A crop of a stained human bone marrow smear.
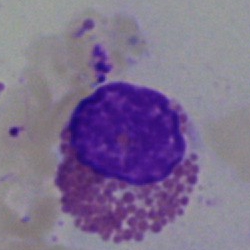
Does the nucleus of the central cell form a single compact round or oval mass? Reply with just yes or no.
Yes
